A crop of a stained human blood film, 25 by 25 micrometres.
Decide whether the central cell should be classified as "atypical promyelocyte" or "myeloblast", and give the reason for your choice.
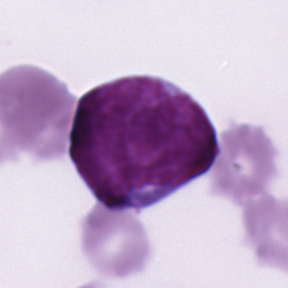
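That one's a myeloblast. Its outline is somewhat angular, with a few flattened sides rather than a smooth circle. The chromatin is finely textured and evenly deep purple, with no coarse dark clumps. Cytoplasm is scant, just a very narrow rim, and where it shows at the lower edge it's pale greyish blue. The nucleus is about 12 micrometres across in a cell of about 13 micrometres, and it fills about 90% of the cell's area.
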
